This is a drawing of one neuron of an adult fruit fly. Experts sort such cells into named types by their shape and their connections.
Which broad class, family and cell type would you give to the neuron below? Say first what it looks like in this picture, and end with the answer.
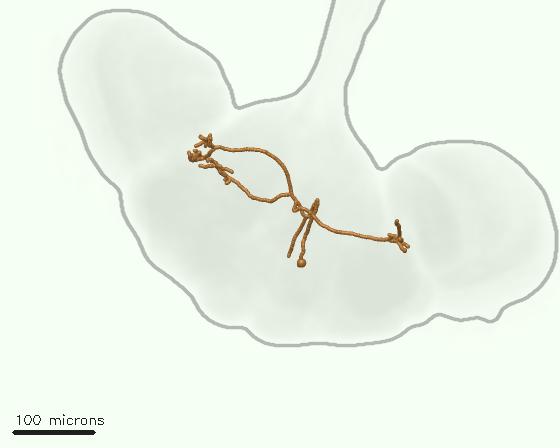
It is in the brain and does not reach the nerve cord. The cell body is in the middle of the picture. By the scale bar it is about 300 microns wide in this view. It is a visual projection neuron. Its family is OCG. It is of cell type OCG02c.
